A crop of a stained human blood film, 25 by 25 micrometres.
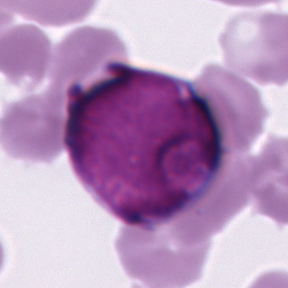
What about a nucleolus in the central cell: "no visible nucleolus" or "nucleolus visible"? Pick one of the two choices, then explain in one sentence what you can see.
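Nucleolus visible. A pale round nucleolus with a darker ring-like border lies in the right part of the nucleus.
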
